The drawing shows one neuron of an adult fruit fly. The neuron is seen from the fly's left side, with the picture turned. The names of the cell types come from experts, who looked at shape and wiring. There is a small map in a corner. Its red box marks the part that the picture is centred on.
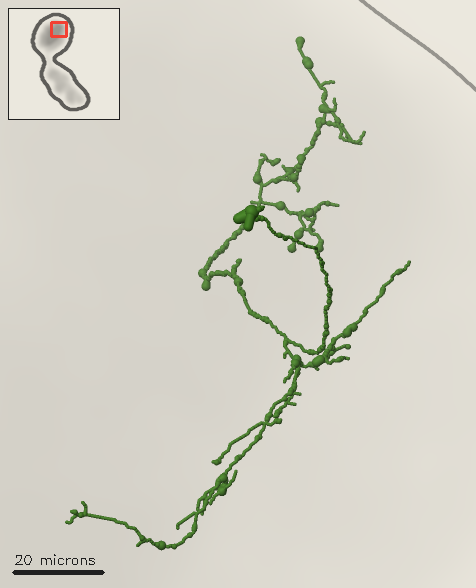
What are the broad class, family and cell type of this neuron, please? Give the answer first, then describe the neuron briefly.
Its broad class is central-brain intrinsic neuron. Its family is hemilineage SLPpl1. Its cell type is CB1011. From top to bottom in the picture it spans about 120 microns. The picture shows dozens of branch ends.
